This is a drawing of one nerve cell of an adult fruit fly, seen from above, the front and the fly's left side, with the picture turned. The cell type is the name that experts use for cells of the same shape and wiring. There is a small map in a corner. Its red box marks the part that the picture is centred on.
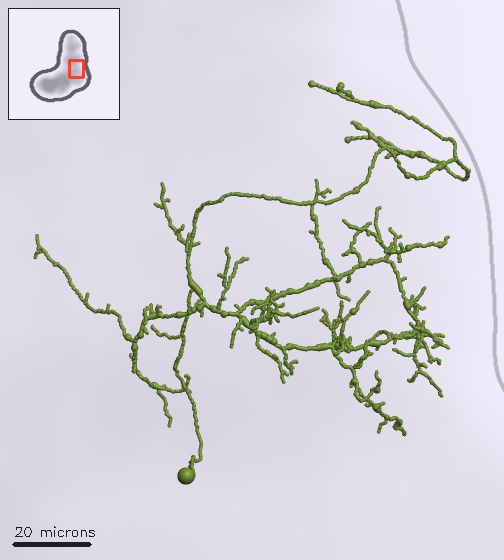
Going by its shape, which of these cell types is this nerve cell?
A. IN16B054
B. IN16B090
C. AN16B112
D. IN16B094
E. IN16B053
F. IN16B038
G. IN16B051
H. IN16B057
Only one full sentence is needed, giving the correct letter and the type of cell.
The cell type IN16B094, option D, is that of the nerve cell.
